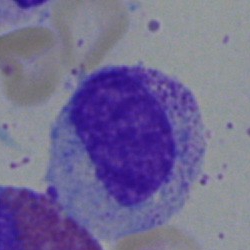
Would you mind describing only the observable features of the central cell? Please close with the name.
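Checking the outline first: roughly round, with a slightly uneven edge. Cytoplasm: pale grey-blue, with fine purple granules scattered through it, most densely along the right margin. The picture is slightly blurred, which softens the fine detail. The cell is a metamyelocyte.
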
